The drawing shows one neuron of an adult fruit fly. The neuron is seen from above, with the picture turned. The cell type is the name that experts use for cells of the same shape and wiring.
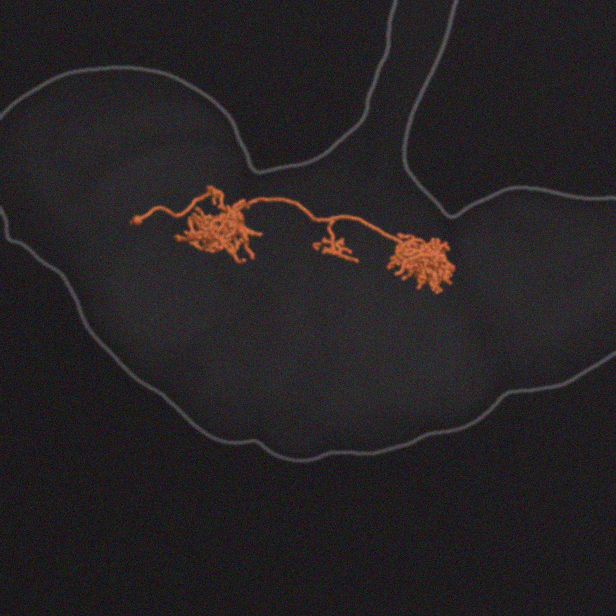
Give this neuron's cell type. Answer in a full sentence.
The cell type is PLP259.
